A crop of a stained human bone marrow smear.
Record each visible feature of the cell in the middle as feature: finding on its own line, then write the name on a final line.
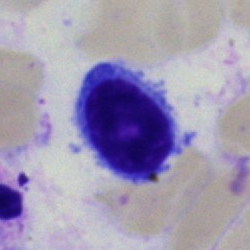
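Chromatin: dense, staining dark purple
Cytoplasmic rim: widest at the upper left
Margin: many small, ragged blue projections
Dot: single, small and dark, at the lower edge
Name: lymphocyte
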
